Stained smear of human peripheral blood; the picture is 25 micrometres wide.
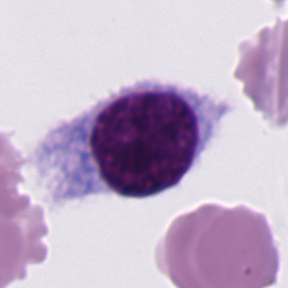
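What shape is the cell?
Elongated, with an irregular, ragged margin.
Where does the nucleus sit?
Off-centre, with most of the cytoplasm extending to its left.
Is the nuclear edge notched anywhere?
No, it stays smooth, without any notch or indentation.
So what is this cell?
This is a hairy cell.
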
